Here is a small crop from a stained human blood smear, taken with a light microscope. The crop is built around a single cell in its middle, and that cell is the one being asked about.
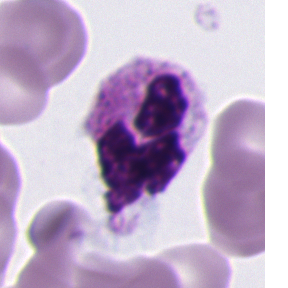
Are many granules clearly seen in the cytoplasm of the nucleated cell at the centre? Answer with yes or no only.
Yes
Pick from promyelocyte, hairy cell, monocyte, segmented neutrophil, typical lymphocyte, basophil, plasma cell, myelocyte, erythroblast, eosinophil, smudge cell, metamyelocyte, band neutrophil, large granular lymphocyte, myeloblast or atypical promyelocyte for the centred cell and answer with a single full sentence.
Classified as a segmented neutrophil is the cell in the middle of this crop.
